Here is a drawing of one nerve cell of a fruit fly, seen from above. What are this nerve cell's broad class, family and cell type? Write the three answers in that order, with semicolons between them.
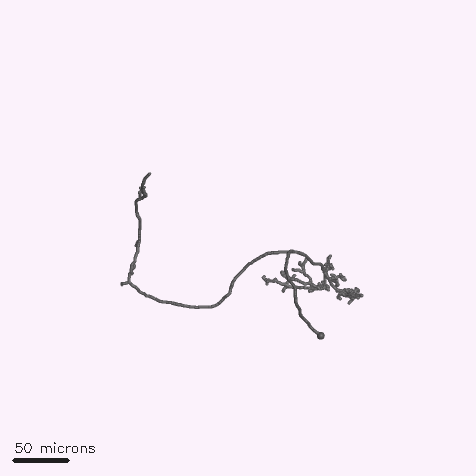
central-brain intrinsic neuron; hemilineage DM6_central1; CB1493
